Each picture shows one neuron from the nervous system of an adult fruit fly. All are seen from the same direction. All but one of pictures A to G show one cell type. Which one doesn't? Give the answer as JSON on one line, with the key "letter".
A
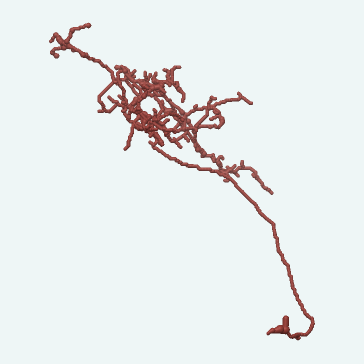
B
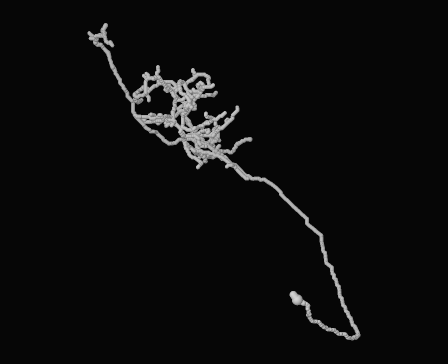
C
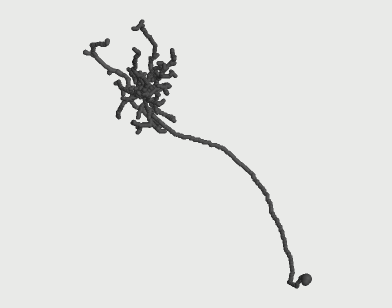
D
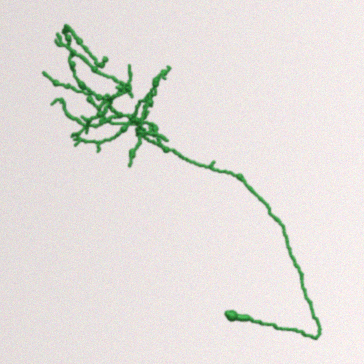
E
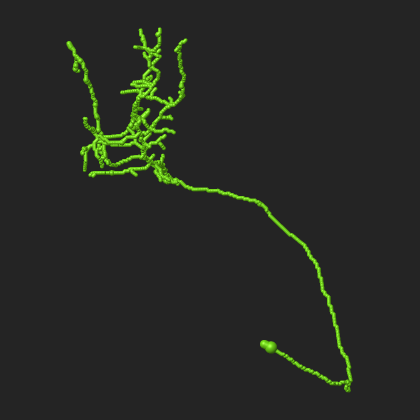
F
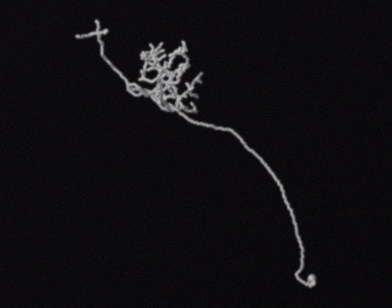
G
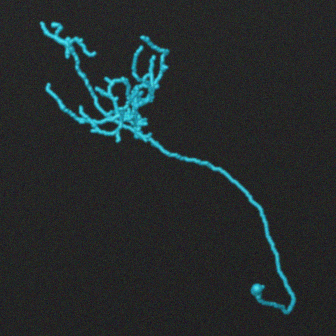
{"letter": "A"}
